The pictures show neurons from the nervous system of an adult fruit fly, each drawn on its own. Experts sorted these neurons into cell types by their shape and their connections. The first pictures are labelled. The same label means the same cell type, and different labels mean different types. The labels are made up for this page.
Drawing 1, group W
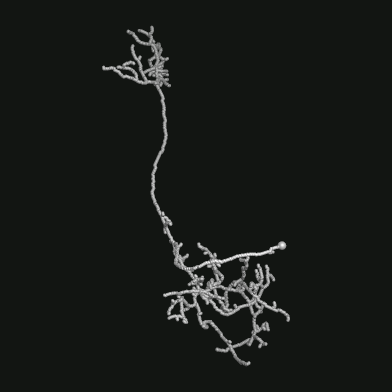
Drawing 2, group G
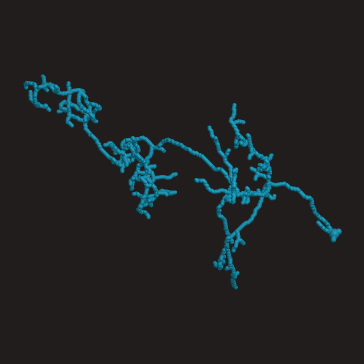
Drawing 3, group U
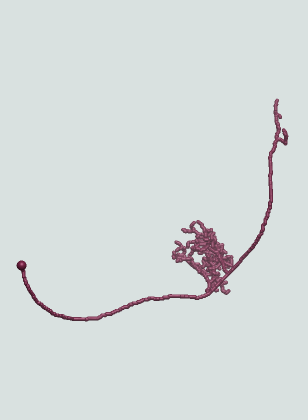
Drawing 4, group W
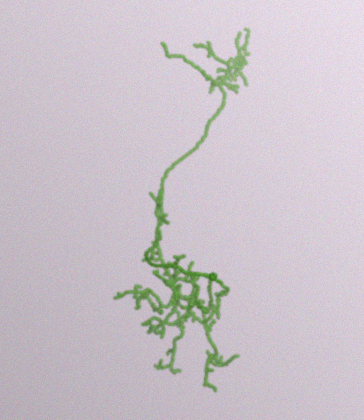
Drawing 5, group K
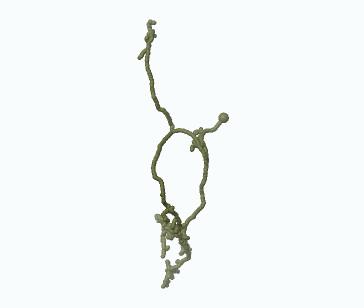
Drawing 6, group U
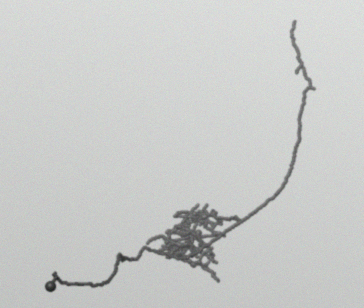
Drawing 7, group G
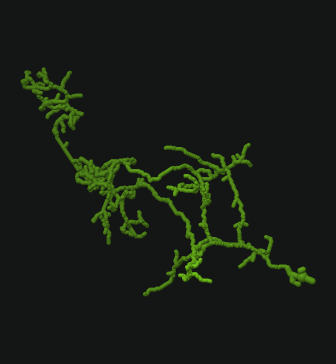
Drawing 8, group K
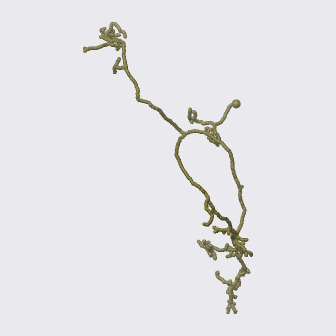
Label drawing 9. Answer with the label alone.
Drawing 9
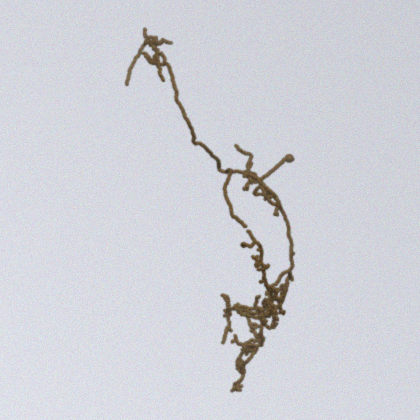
group K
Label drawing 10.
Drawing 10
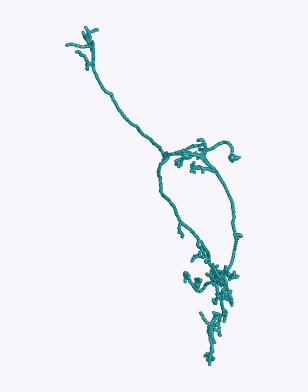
group K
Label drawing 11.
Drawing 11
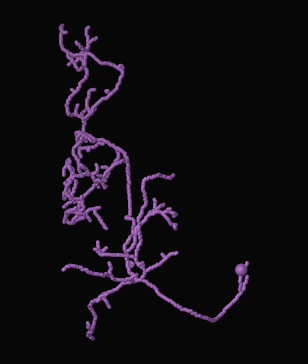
group G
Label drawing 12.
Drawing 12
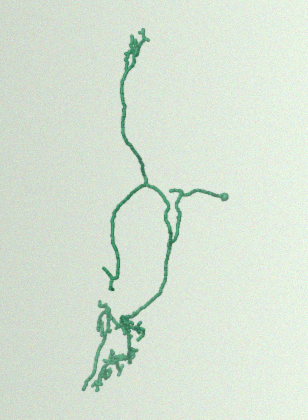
group K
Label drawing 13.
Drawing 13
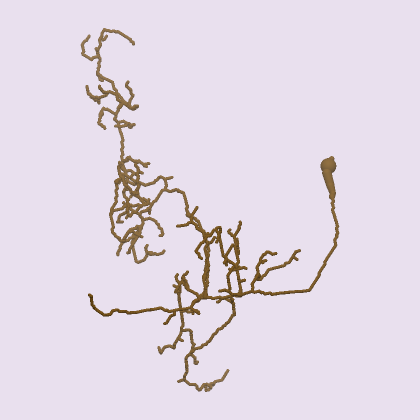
group G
